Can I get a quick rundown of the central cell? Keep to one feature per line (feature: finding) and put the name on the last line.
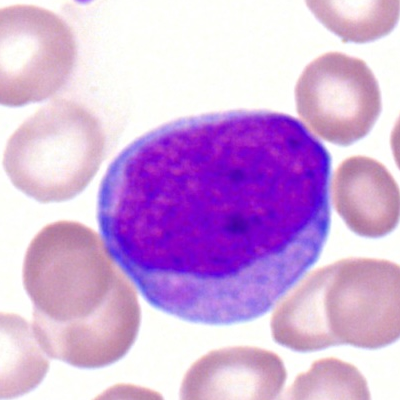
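Outline: smooth and rounded, no surface projections
Nucleus: a few small darker spots within
Cytoplasm: stains blue
Vacuoles: none clear in the cytoplasm
Name: myeloblast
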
